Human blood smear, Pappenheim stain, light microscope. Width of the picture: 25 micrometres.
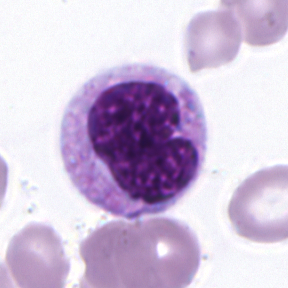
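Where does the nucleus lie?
Off-centre, toward the right side of the cell, where a notch indents it.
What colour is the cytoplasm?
Pale pinkish-lilac, holding fine, dust-like pink-violet granules.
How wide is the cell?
About 13 micrometres across.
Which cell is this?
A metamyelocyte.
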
